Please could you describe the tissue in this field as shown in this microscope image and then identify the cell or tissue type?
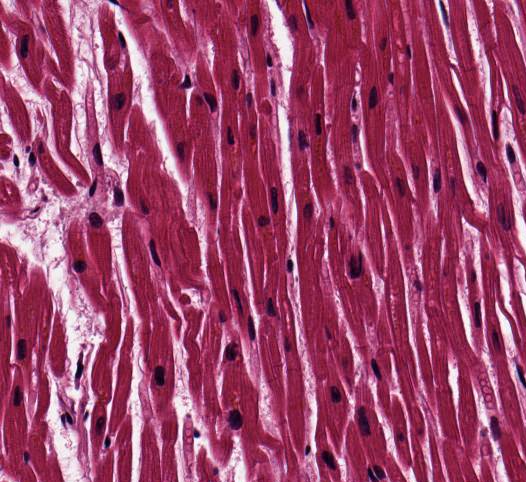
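Muscle fibres branching, joining neighbours. Nuclei oval, dark purple, elongated along fibre length. Cytoplasm deep pink-red throughout. No fat cells among fibres. Tissue: left ventricle of the heart.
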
